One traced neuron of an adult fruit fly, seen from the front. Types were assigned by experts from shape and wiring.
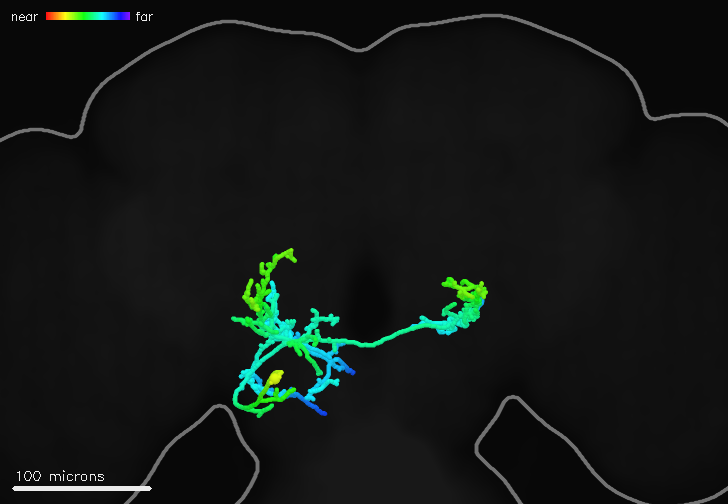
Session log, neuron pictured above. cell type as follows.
WED209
